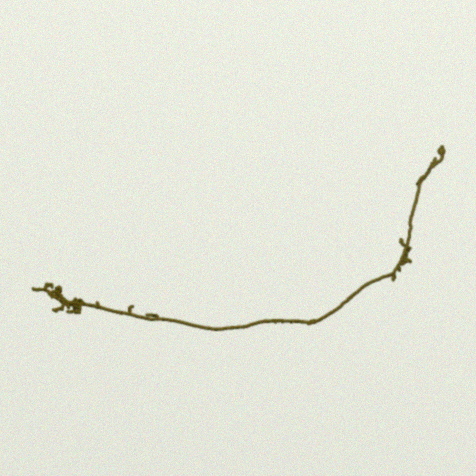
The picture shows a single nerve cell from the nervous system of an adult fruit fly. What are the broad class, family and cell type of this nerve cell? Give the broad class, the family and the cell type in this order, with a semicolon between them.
descending neuron; DNp; DNp28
